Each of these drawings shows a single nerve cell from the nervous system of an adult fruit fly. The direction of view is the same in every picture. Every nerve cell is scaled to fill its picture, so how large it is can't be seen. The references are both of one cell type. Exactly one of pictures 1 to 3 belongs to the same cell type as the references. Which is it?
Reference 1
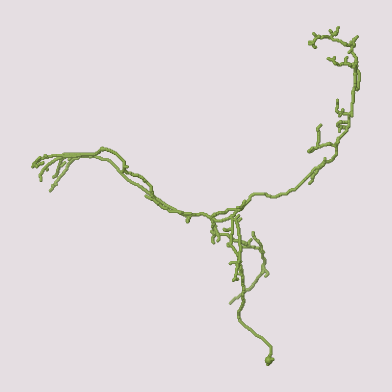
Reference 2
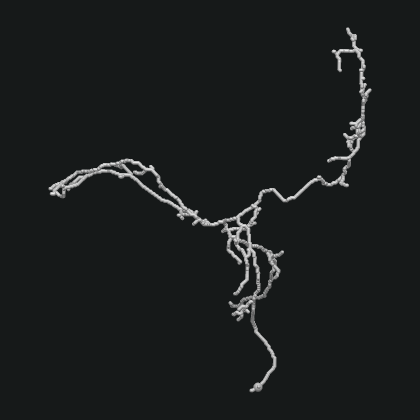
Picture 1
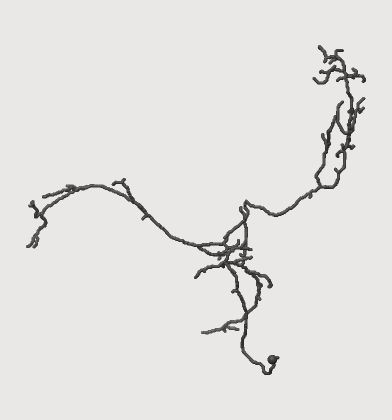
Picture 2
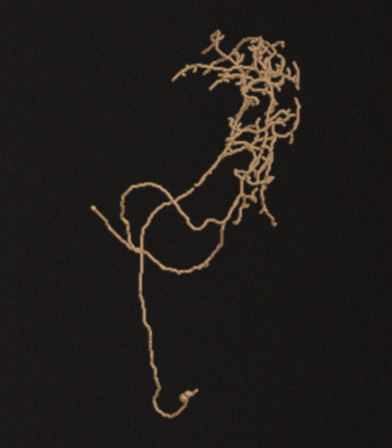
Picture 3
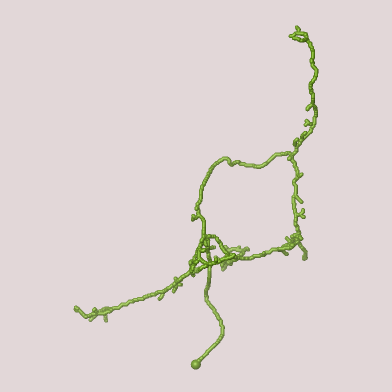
Picture 1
